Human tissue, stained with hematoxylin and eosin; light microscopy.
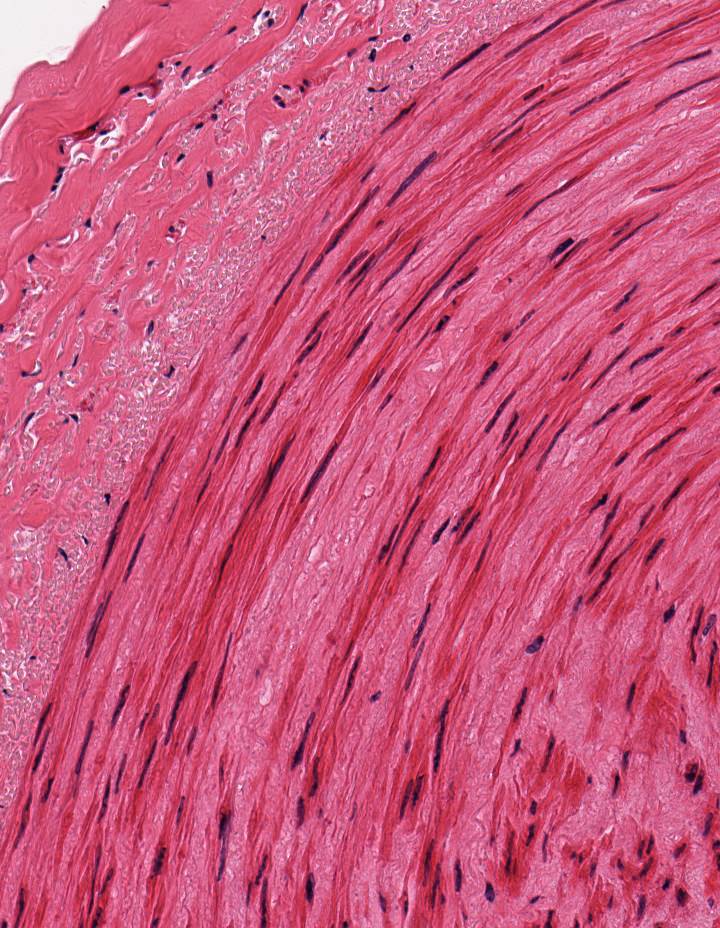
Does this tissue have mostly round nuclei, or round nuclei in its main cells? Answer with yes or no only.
No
